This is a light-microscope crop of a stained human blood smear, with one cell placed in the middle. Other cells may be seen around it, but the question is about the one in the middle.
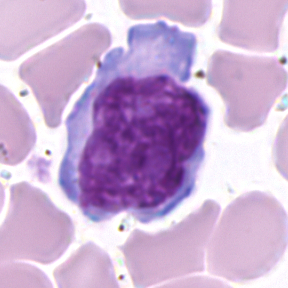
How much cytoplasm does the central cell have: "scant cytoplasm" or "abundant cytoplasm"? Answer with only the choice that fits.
Scant cytoplasm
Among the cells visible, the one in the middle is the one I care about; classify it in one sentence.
Where the crop is centred, there is a plasma cell.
